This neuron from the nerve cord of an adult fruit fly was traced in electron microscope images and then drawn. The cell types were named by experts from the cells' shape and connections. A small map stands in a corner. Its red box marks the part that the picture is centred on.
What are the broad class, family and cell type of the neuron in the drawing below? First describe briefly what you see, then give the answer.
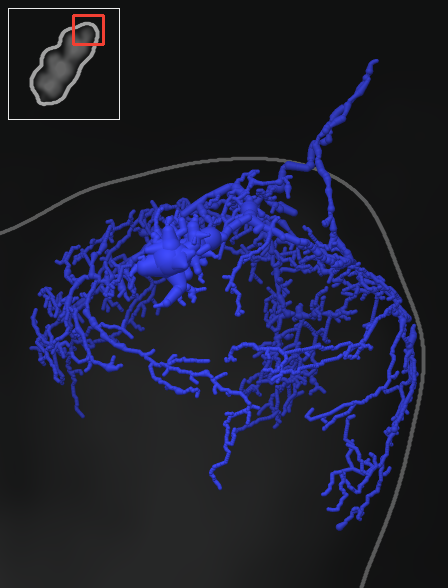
More than a hundred branch ends can be seen. In this view it is about as wide as it is tall. It is an efferent neuron of the nerve cord. Its family is hemilineage 00B. The cell type is EN00B010.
